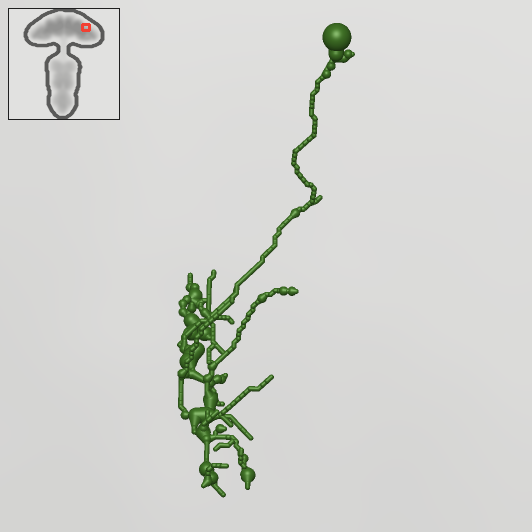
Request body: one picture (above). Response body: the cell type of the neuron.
Dm-DRA2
